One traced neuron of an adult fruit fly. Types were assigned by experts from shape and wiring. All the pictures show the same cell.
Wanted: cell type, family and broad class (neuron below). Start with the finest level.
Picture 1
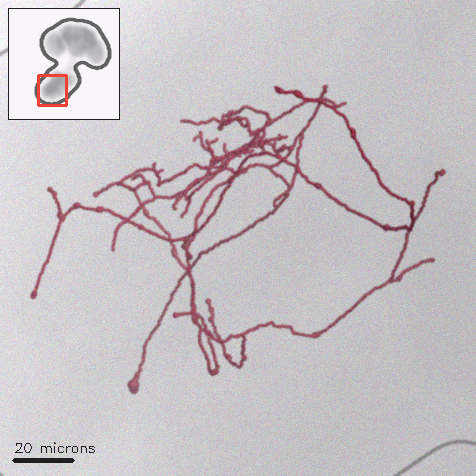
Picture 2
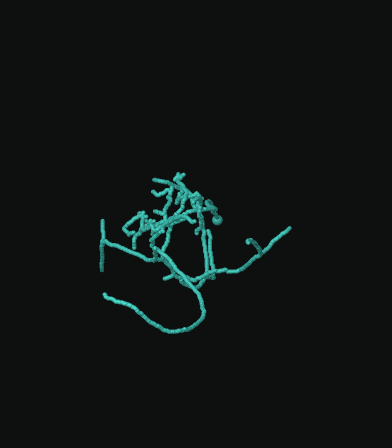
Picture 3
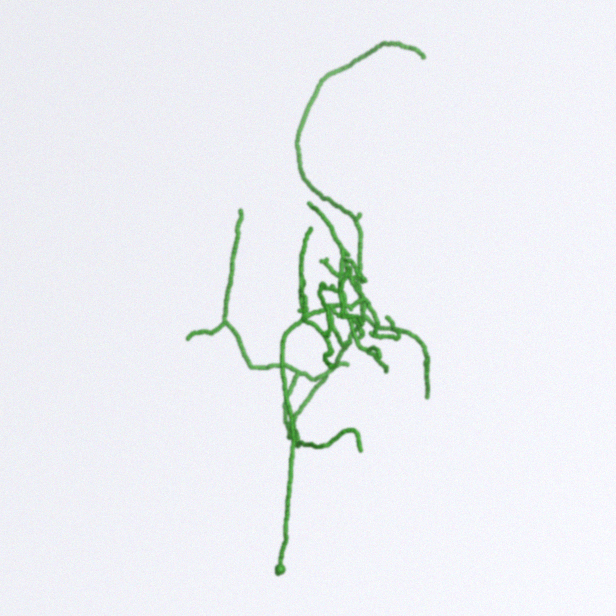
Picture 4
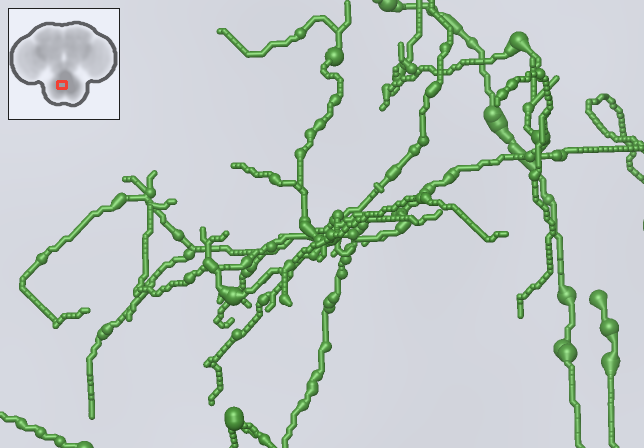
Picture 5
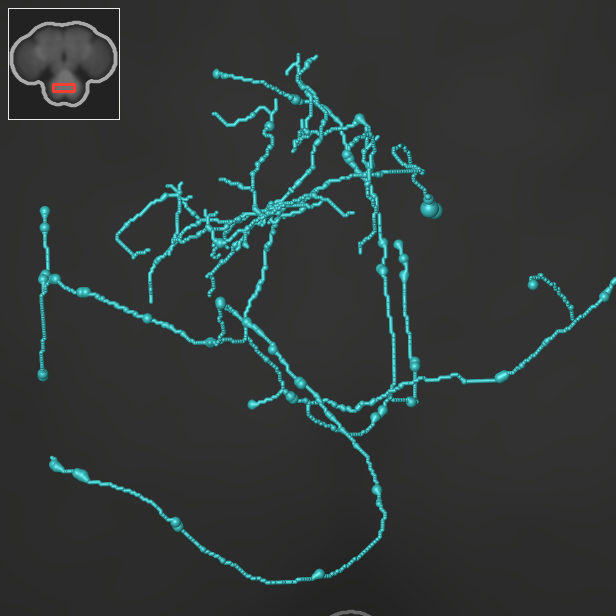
IN12B048; hemilineage 12B; nerve-cord intrinsic neuron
